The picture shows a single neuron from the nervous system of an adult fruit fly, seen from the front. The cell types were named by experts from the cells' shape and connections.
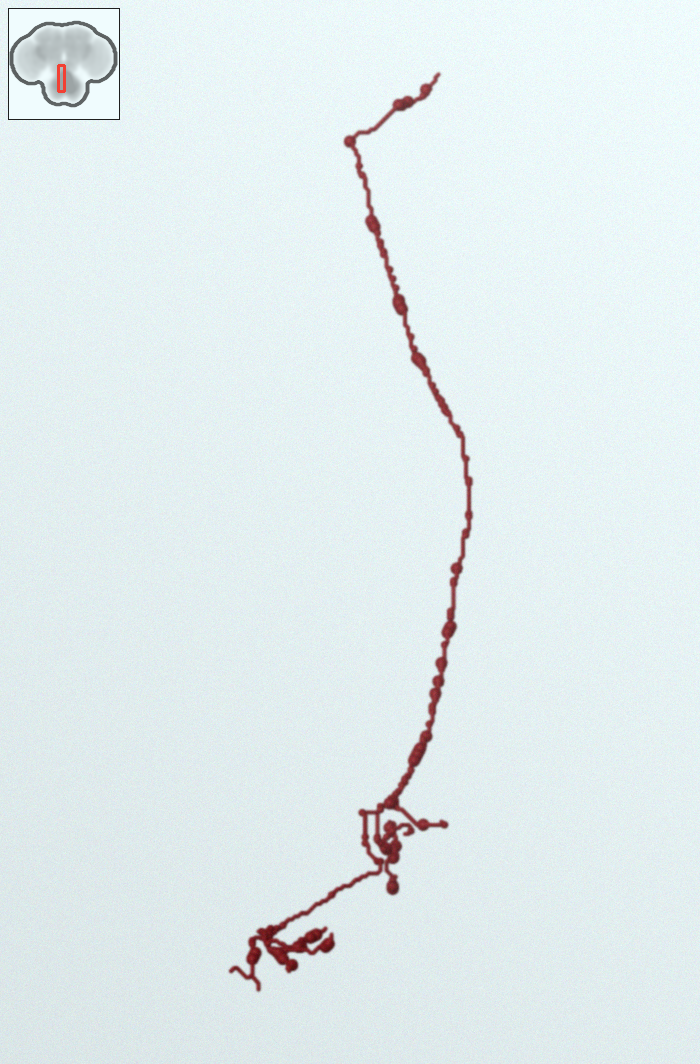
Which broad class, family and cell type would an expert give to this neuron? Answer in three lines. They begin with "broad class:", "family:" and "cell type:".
broad class: sensory neuron entering the nerve cord
family: class mechanosensory proprioceptive
cell type: SNpp03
